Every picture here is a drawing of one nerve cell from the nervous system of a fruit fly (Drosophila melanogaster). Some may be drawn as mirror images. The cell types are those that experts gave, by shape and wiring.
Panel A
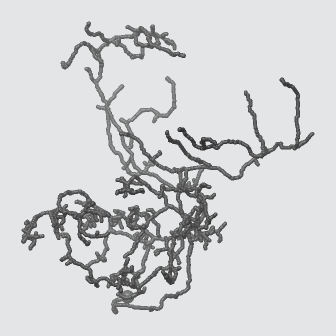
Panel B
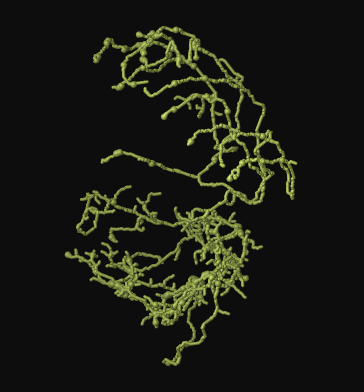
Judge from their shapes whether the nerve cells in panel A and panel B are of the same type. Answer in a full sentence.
They are of the same cell type.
